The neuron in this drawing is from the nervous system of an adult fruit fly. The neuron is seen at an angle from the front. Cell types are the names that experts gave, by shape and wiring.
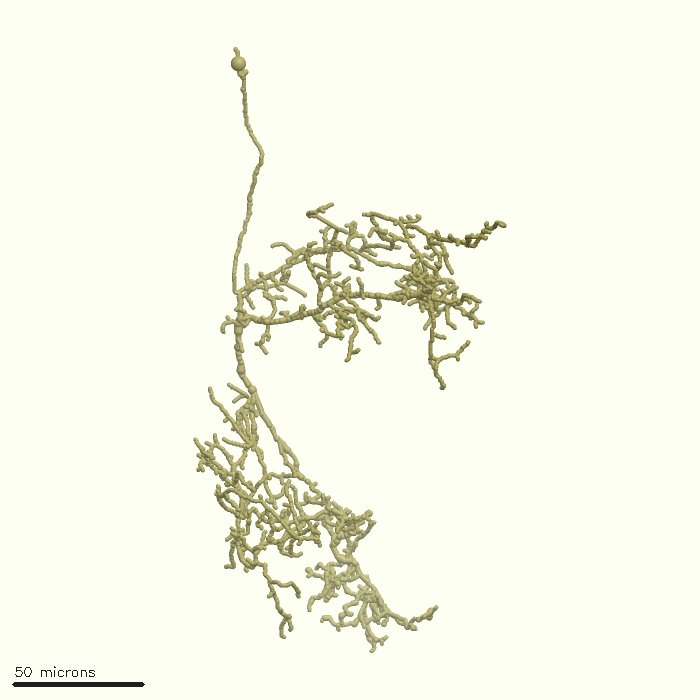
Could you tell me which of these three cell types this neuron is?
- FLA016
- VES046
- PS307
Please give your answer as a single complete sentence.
This neuron represents the cell type VES046.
